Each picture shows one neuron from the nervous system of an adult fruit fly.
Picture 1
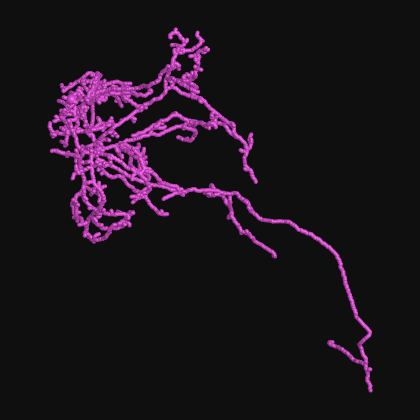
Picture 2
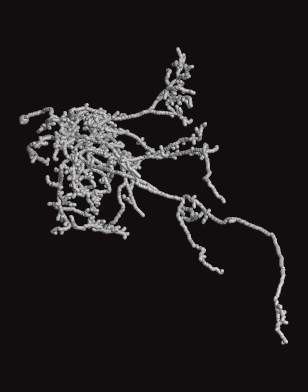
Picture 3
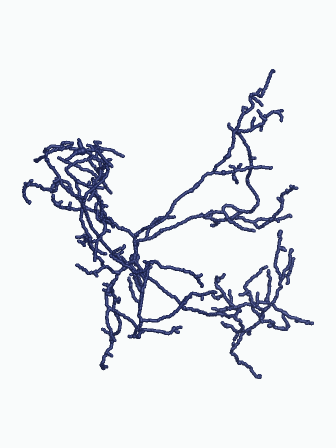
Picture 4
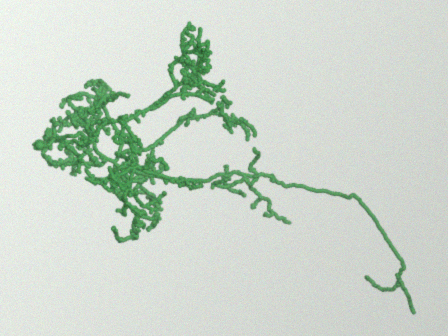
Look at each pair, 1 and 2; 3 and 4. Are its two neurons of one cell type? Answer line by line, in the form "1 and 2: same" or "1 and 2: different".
1 and 2: same
3 and 4: different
